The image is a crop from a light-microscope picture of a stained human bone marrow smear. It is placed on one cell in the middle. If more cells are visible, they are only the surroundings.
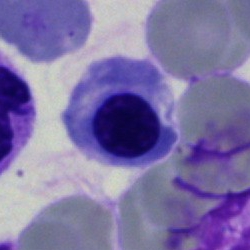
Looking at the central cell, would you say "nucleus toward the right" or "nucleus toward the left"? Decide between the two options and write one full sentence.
The nucleus of this cell lies toward the right.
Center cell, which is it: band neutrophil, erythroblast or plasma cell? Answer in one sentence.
The cell at the heart of this crop is an erythroblast.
